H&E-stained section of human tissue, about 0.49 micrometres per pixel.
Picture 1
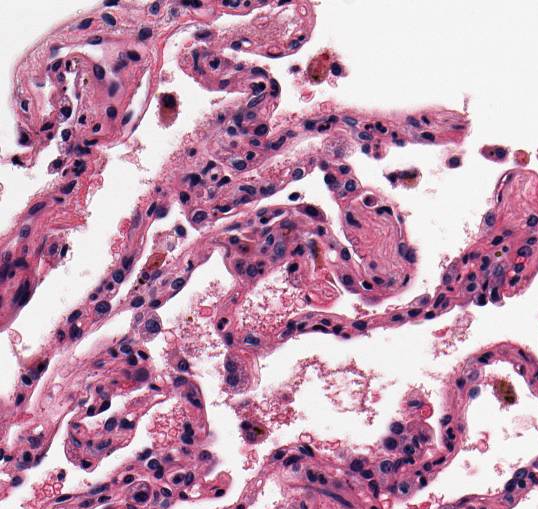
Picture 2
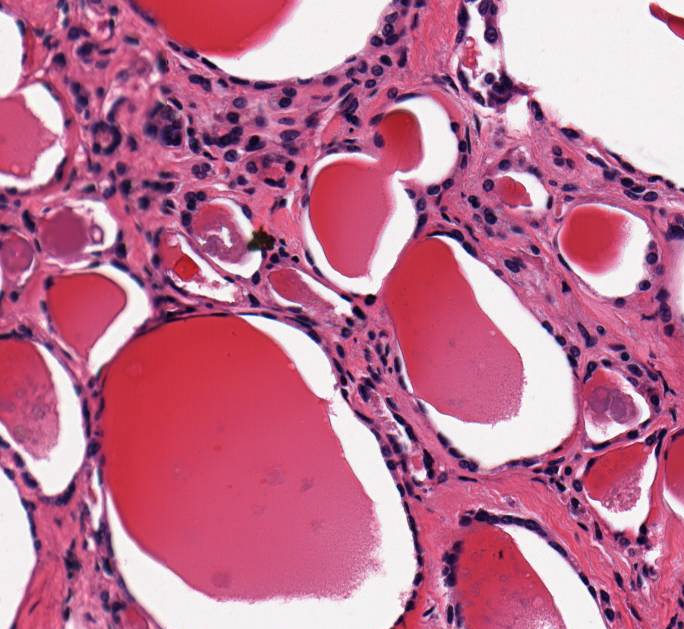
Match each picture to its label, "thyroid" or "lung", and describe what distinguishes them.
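You've got lung in picture 1 and thyroid in picture 2. The quickest difference is what fills the spaces: in the lung, thin branching pink partitions separate large empty spaces, while in the thyroid the closed round to oval follicles are filled with homogeneous, deeply eosinophilic colloid.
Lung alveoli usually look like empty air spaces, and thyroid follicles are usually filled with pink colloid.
The lung spaces aren't entirely bare, mind: rounded macrophages packed with coarse brown granular pigment lie free in them, for example at the upper centre and right edge. Several lung partitions, clearest at the upper left and centre, are widened by pale pink wavy fibrous material, and plump cells with rounded nuclei bulge from their surfaces, especially at the lower right. The thyroid follicles vary widely in size, the largest in the lower left, and are lined by a single layer of flattened epithelial cells with dark, elongated nuclei. Some small follicles, including a few on the right side, have loose clusters of rounded cells lying in the colloid.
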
